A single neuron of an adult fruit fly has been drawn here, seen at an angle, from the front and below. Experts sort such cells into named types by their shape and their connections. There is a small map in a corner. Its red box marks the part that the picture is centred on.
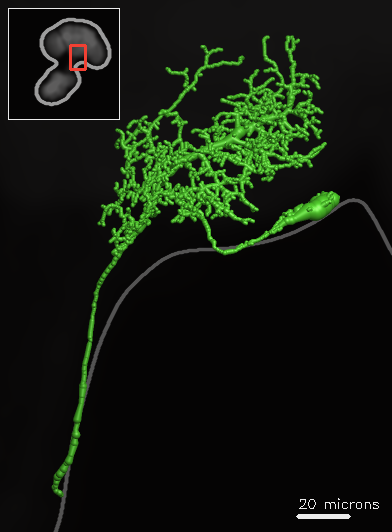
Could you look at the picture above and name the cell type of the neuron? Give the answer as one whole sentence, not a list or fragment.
This neuron is classified under the cell type GNG276.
